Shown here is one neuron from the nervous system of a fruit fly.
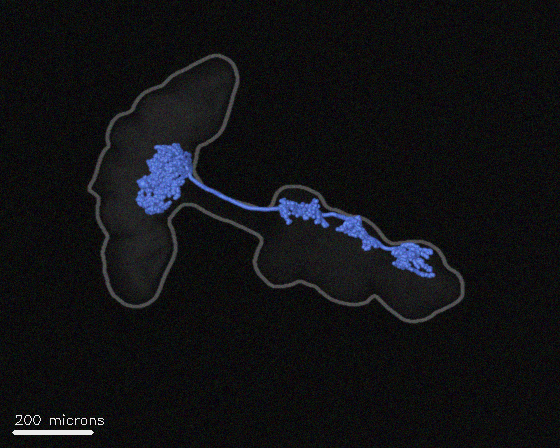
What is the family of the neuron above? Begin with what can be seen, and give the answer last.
It runs through the neck, between the brain and the nerve cord. Its cell body lies on the left of the picture. By the scale bar it is about 750 microns wide in this view. Its broad class is descending neuron. Its family is hemilineage MX3.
